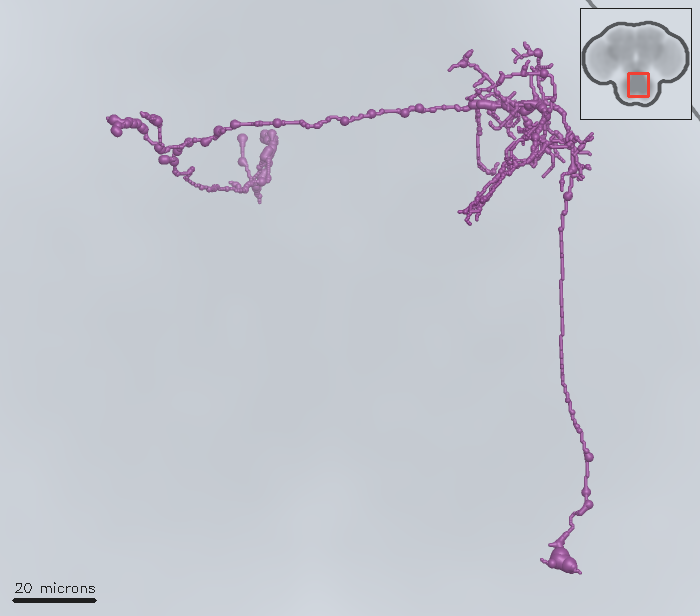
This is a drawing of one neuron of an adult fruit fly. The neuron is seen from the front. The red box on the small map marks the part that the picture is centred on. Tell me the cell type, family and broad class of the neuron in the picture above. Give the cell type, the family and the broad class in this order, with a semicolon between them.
IN06A067_b; hemilineage 06A; nerve-cord intrinsic neuron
